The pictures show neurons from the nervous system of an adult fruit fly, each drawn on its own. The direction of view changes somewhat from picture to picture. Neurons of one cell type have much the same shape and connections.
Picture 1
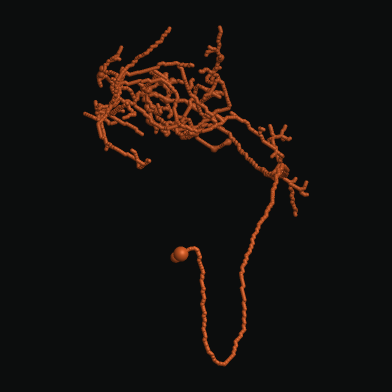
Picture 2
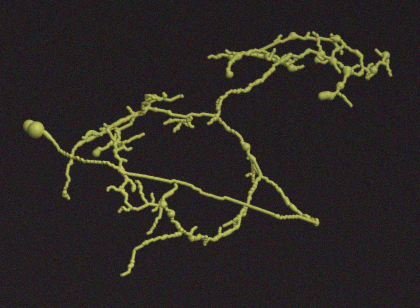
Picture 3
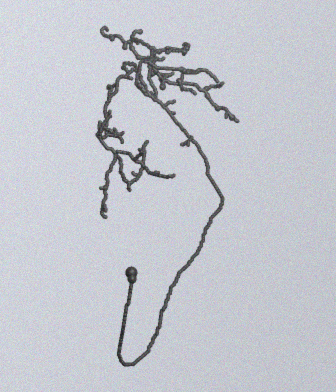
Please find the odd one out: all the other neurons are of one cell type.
2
